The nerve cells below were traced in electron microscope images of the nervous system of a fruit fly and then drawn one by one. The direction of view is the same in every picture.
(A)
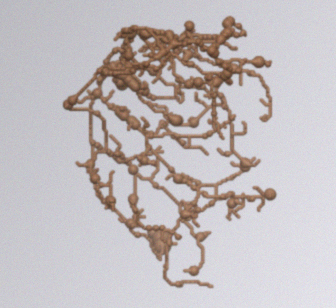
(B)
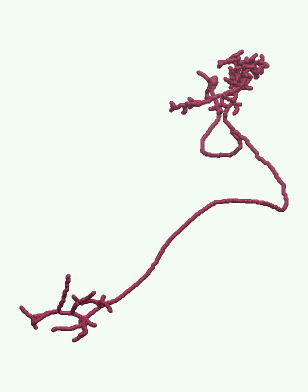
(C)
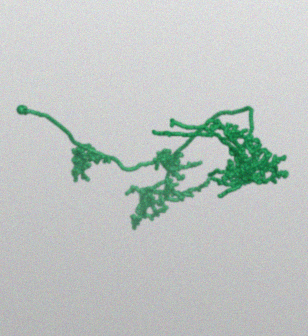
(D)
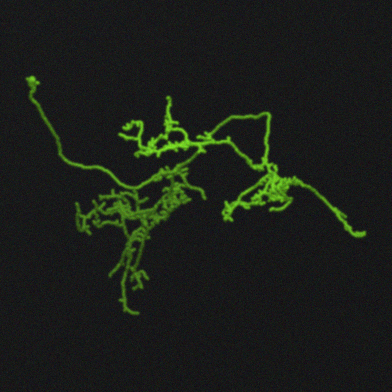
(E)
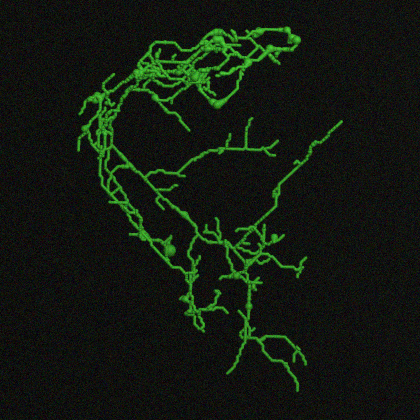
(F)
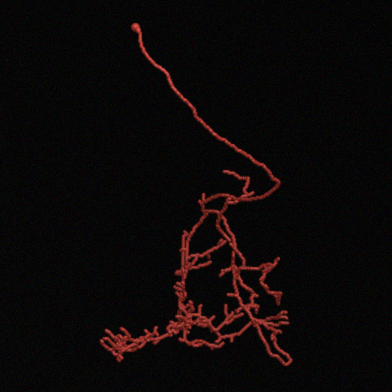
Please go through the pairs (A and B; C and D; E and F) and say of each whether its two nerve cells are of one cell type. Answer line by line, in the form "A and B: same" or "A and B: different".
A and B: different
C and D: same
E and F: different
